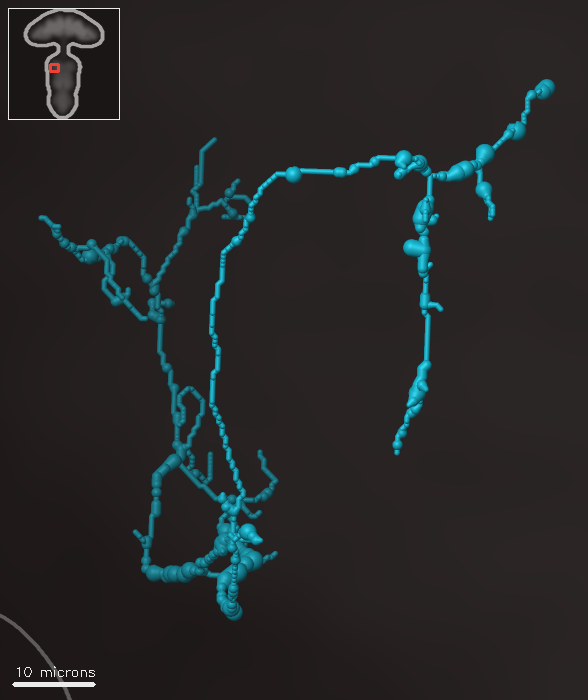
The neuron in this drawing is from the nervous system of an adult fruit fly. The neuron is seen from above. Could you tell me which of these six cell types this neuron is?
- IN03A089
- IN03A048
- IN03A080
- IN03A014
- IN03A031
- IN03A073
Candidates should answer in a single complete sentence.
Among cell types, the one for this neuron is IN03A080.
